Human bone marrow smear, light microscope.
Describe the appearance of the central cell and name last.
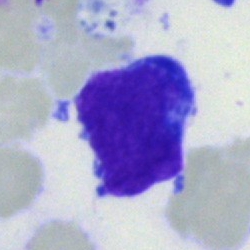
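Let's start with the outline: it is irregular and angular, with several flattened sides. Now look inside: you won't find any distinct granules, and there are no clear vacuoles either. Down at the lower left margin, small blue knobs stick out from the cell. This is a blast.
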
